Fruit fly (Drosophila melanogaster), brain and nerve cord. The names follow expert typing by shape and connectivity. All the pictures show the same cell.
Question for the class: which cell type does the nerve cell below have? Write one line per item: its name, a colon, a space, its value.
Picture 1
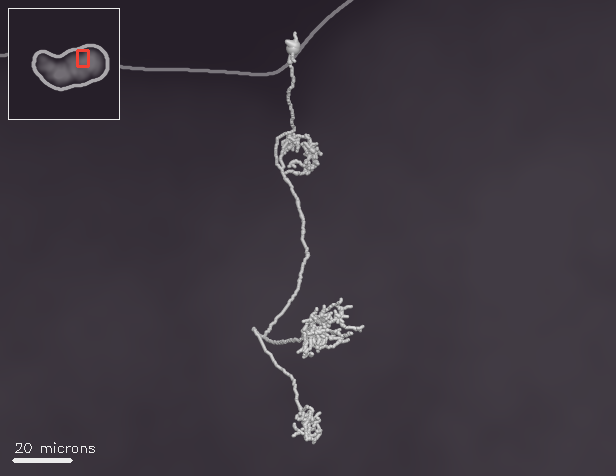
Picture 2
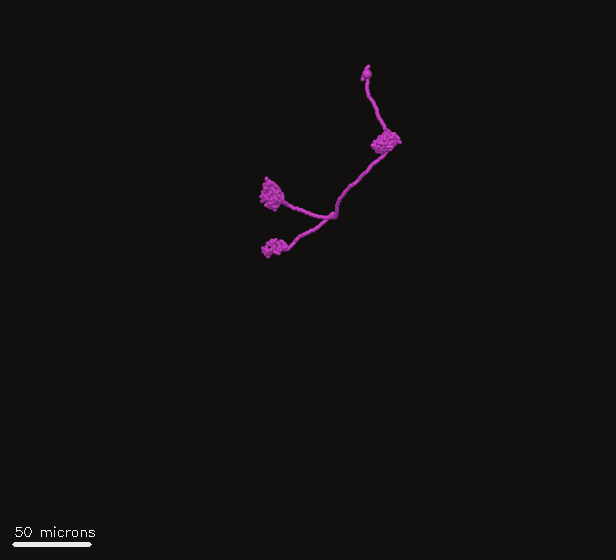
cell type: PEN_a(PEN1)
